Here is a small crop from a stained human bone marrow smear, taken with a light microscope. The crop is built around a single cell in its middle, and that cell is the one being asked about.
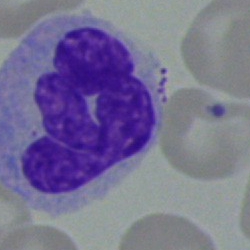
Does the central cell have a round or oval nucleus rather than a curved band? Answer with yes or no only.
No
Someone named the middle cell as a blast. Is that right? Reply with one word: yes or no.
no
